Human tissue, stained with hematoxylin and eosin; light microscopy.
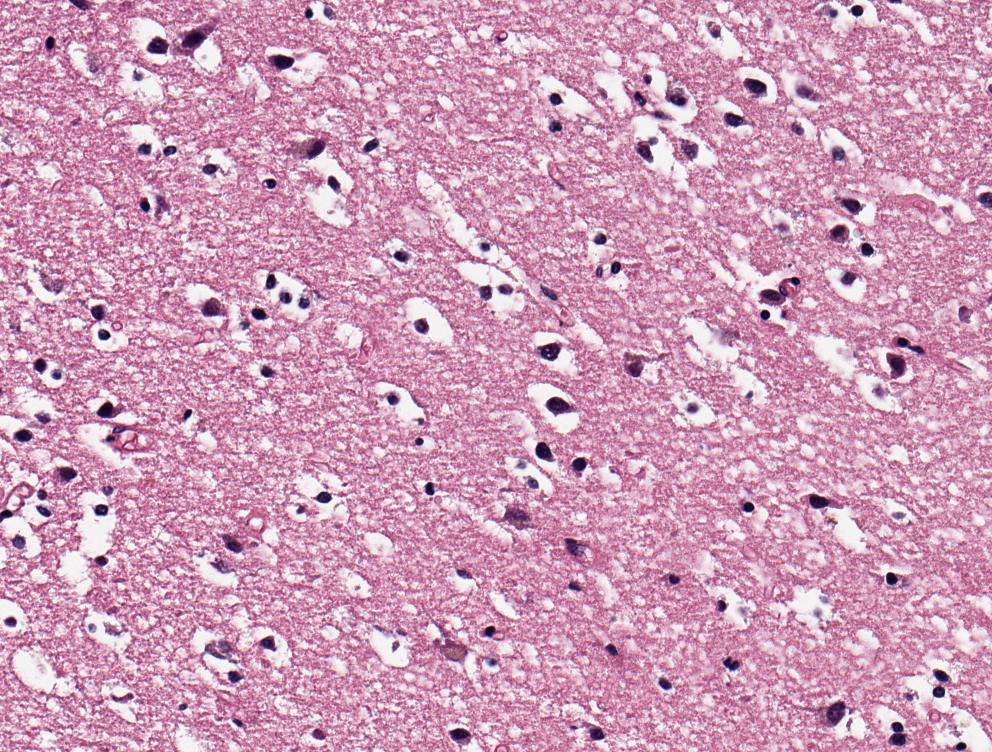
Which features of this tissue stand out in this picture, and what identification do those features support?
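Checking the background first, a fine-textured pink neuropil fills the whole field, its cells lying scattered singly rather than forming organised units. Next, epithelium and glandular structures are absent throughout the field. The scattered nuclei are, for the most part, small, round and densely dark-staining. Lastly, no large vessel is present. The tissue is cerebral cortex.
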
